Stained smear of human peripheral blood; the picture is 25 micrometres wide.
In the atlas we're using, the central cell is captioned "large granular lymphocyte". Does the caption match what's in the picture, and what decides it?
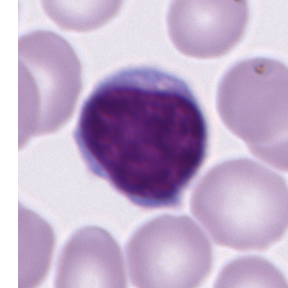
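First check, granules: none are seen in the pale blue cytoplasm. Second check, proportions: the nucleus is about 10 micrometres across in a cell about 12 micrometres across, and it fills about 80% of the cell's area. On both counts the cell is a typical lymphocyte, not a large granular lymphocyte.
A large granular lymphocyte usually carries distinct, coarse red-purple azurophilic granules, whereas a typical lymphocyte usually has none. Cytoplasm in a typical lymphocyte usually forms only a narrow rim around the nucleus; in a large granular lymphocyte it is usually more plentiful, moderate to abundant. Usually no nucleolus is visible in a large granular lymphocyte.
Third check, nucleoli: none are visible here either, so this point does not separate the two names. Last, surroundings: red cells lie around the cell without overlapping it, and a blank white strip runs down the left edge of the picture.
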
